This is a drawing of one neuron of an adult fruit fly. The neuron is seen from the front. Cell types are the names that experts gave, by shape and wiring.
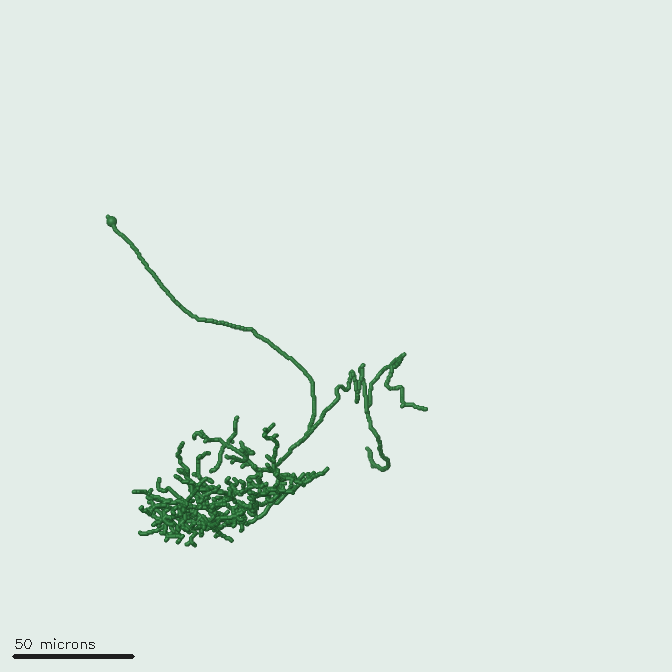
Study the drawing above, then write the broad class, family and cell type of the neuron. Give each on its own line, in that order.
nerve-cord intrinsic neuron
hemilineage 23B
IN23B056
